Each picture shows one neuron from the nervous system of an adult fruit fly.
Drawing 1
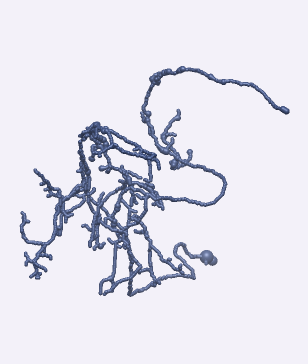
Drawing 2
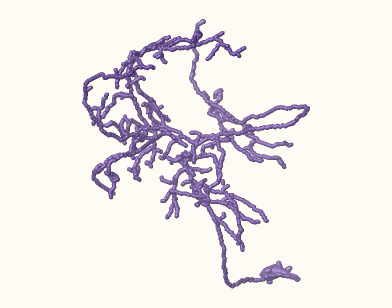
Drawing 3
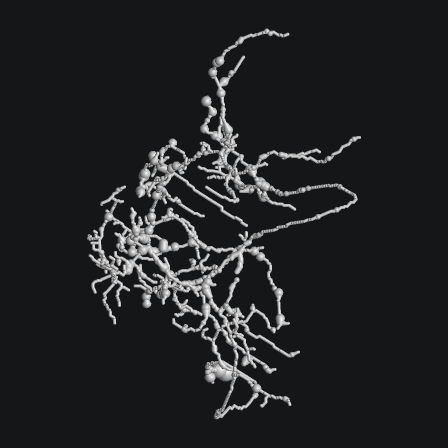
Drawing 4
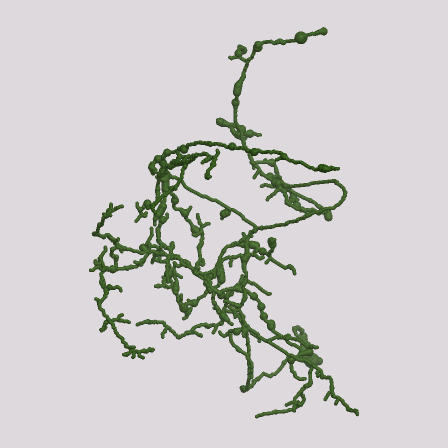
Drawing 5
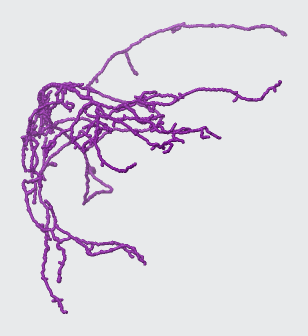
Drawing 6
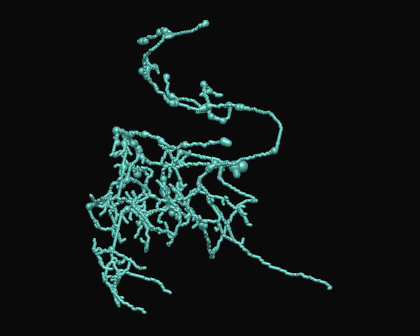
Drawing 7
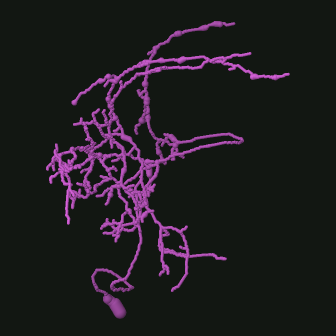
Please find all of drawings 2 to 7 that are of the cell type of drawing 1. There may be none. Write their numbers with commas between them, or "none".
2, 3, 4, 6, 7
